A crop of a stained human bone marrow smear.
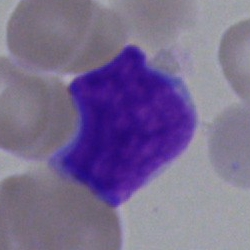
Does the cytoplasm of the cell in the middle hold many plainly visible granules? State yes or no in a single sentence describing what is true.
No, there are no visible granules in its cytoplasm.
